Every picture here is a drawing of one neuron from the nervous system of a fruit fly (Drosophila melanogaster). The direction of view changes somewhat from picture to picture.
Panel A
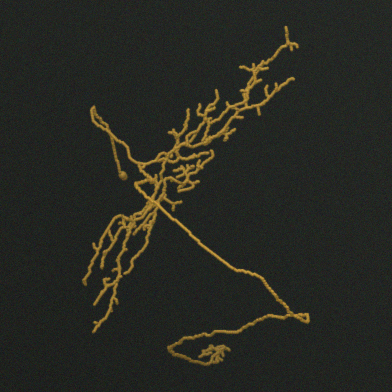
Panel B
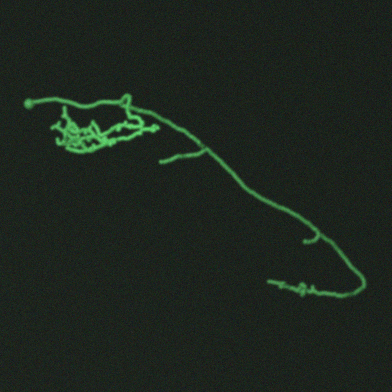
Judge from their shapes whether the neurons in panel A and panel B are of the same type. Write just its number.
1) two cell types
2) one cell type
1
